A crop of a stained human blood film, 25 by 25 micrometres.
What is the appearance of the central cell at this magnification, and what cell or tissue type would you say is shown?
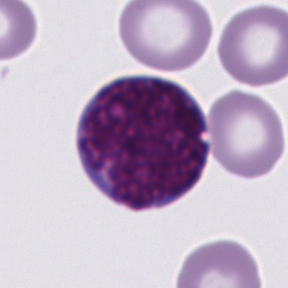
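Central cell, about 12 micrometres across. Outline round and smooth; no projections from the surface. Nucleus about 11 micrometres across. Nuclear area dark purple, mottled with small reddish-magenta specks. No clear vacuoles. Myeloblast.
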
